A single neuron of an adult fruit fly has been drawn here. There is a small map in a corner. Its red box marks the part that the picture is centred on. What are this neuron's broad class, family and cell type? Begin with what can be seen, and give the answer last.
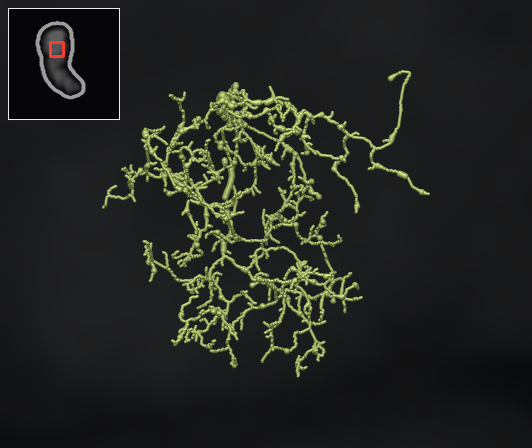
As drawn here it is about as wide as it is tall. This is a central-brain intrinsic neuron. The family is hemilineage VLPa1_lateral. It is of cell type AVLP297.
